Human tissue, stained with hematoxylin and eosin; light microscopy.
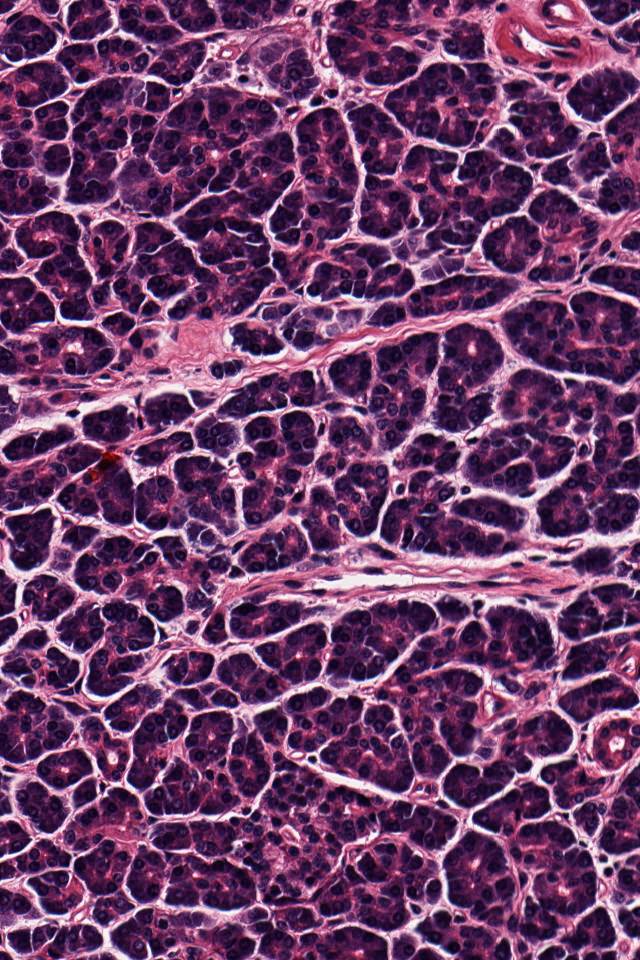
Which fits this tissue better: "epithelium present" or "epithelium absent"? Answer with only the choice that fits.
Epithelium present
